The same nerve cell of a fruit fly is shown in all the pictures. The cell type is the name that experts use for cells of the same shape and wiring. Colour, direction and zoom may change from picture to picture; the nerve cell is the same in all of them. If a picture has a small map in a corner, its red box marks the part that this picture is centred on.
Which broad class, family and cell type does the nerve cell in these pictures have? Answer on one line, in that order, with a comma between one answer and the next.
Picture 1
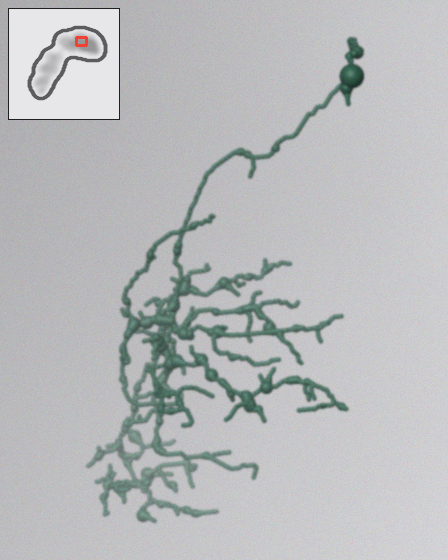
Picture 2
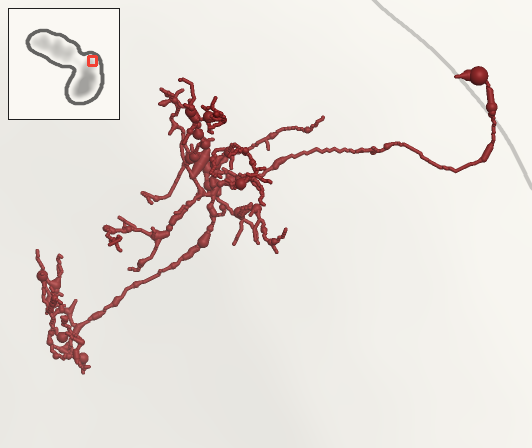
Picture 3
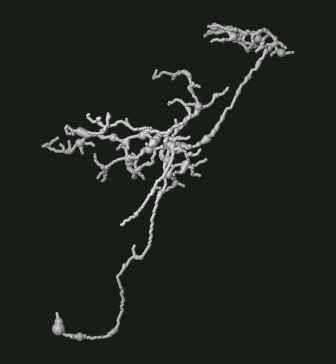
optic-lobe intrinsic neuron, Mi, Mi10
